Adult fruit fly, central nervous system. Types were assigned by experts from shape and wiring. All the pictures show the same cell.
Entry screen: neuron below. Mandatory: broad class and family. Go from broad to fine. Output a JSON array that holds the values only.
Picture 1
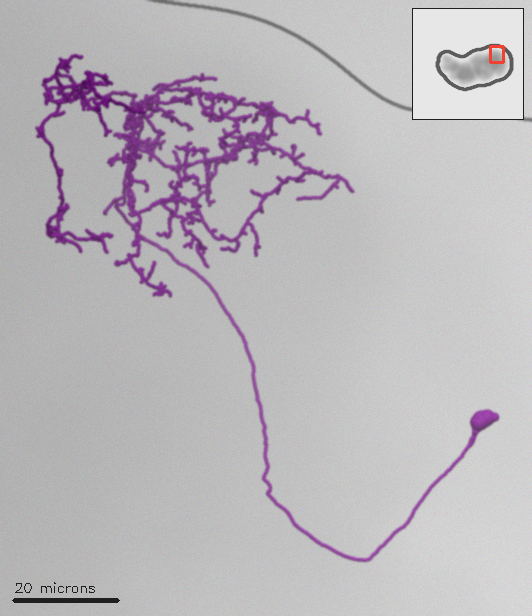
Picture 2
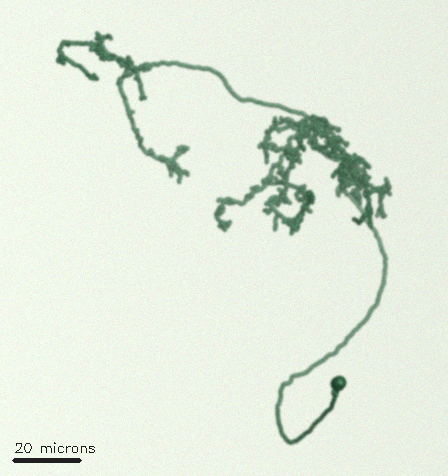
["central-brain intrinsic neuron", "hemilineage LHa3"]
